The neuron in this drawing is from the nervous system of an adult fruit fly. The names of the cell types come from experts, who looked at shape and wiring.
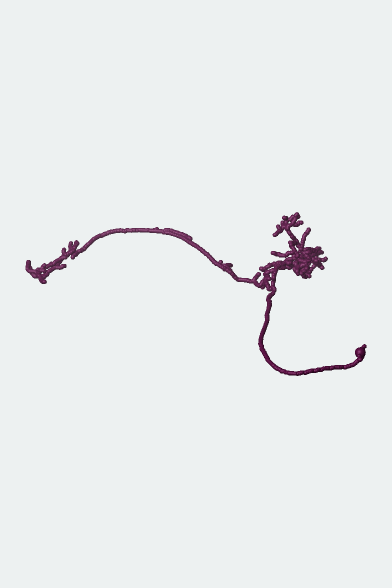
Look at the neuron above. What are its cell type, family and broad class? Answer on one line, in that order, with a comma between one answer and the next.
PRW006, hemilineage LB5, central-brain intrinsic neuron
